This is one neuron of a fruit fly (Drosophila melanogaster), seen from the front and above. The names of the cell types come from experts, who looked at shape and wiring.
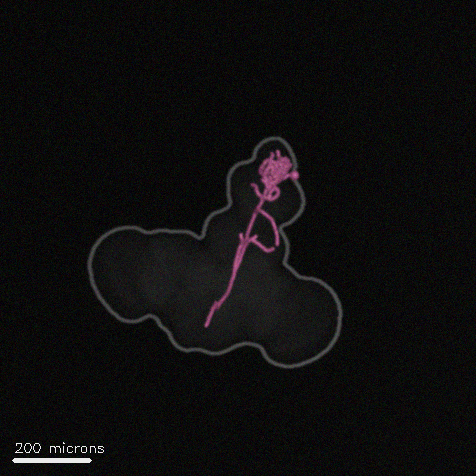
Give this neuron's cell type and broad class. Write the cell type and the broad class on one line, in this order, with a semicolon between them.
ANXXX169; ascending neuron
